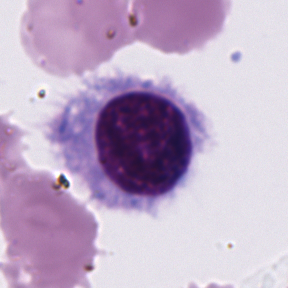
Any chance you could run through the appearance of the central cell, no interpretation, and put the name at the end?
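All around, the border is ragged, with many fine hair-like projections. Inside, the nucleus shows no indentation or cleft in its outline. Its chromatin looks dark purple, mottled and clumped, and I cannot make out any nucleoli. The cell is a hairy cell.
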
